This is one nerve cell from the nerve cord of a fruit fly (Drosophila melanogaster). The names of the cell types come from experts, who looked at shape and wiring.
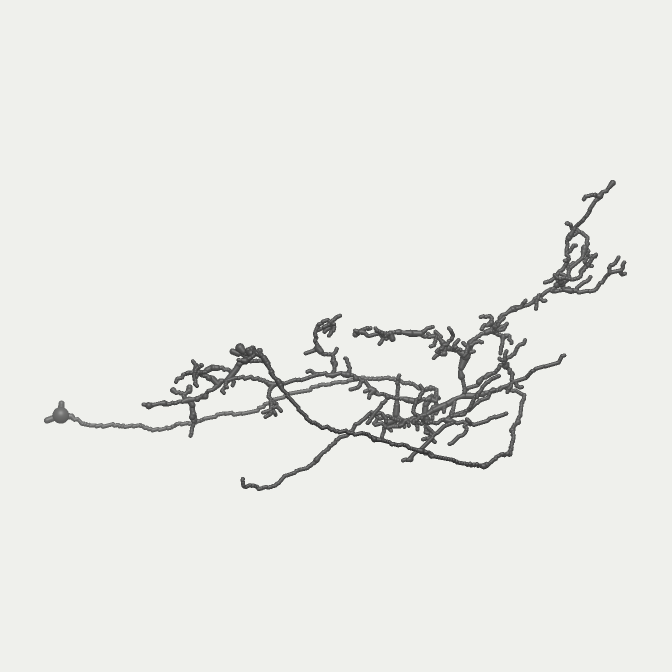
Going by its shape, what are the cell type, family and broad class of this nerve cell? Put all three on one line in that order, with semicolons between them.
IN02A020; hemilineage 02A; nerve-cord intrinsic neuron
